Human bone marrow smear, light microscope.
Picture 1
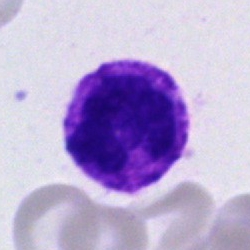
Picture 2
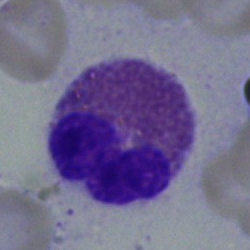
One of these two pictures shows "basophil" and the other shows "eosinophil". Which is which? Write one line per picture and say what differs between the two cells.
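In picture 1 we see a basophil: The nucleus fills most of the cell.
In picture 2 we see an eosinophil: Abundant lilac-purple cytoplasm fills the upper part of the cell.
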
